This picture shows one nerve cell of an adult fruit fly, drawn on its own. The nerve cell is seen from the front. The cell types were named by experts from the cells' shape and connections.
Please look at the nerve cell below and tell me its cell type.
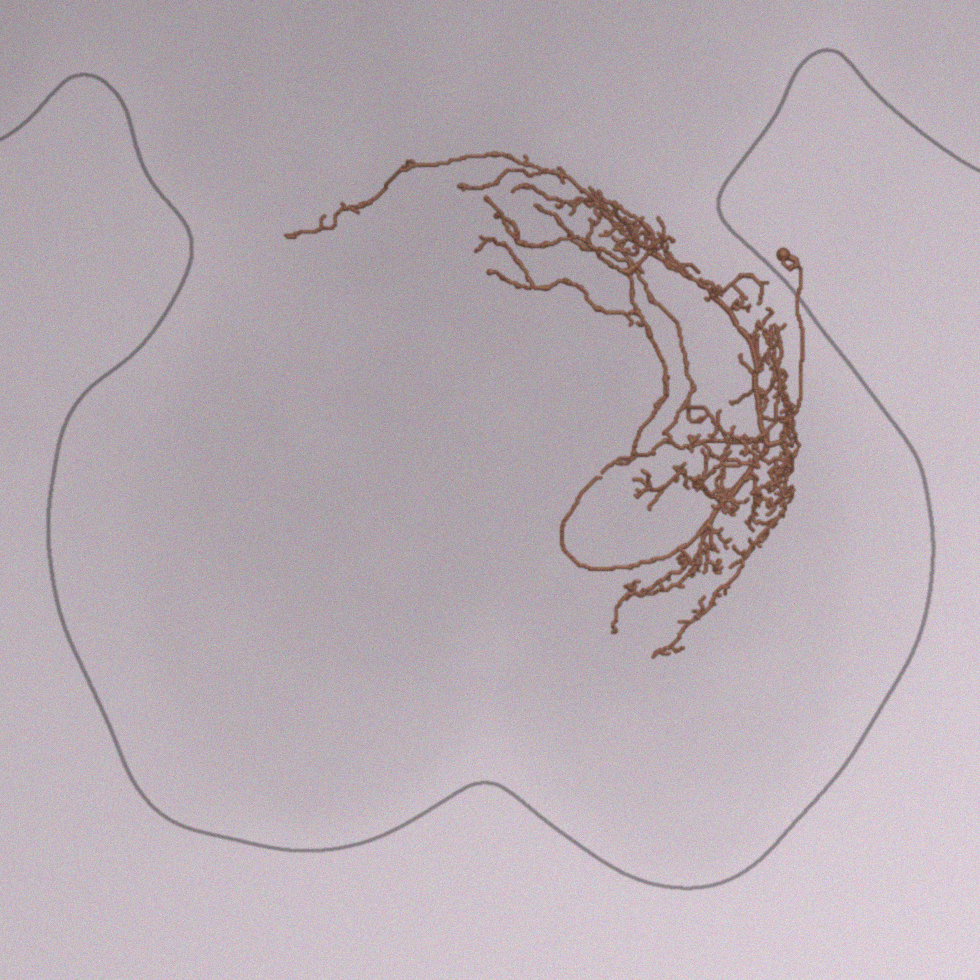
IN17A045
